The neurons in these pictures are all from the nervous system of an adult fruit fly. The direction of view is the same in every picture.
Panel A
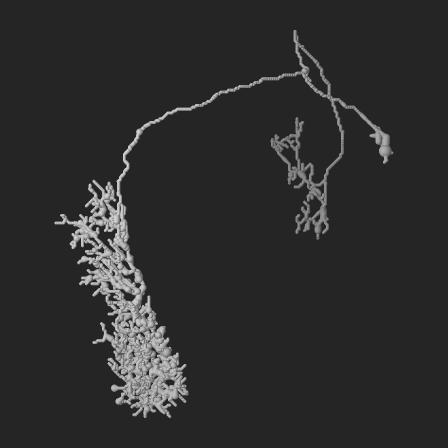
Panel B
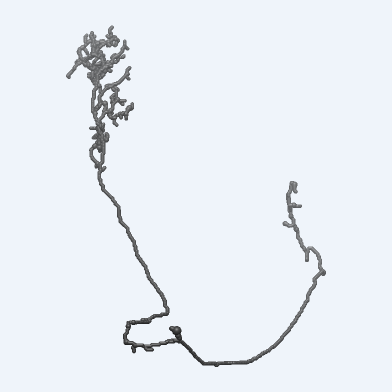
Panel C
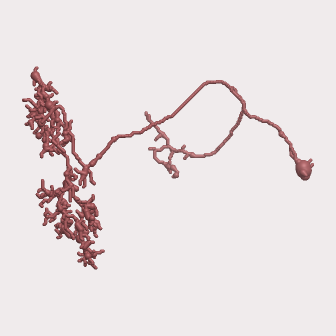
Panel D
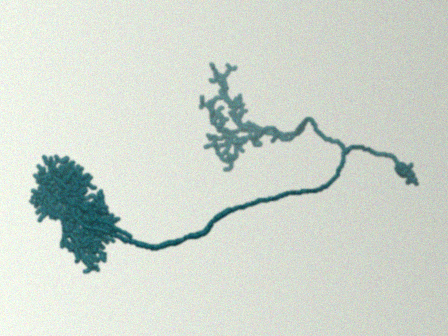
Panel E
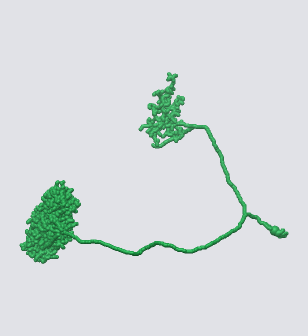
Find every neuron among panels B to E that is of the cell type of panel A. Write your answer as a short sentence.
Panel C, panel D and panel E are of the same cell type.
